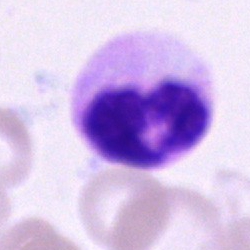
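Segmented neutrophil: central cell, stained human bone marrow smear, light microscope. Outline: round and smooth. Nucleus: in the lower part of the cell, with a notch in its upper border. Nucleoli: none visible.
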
